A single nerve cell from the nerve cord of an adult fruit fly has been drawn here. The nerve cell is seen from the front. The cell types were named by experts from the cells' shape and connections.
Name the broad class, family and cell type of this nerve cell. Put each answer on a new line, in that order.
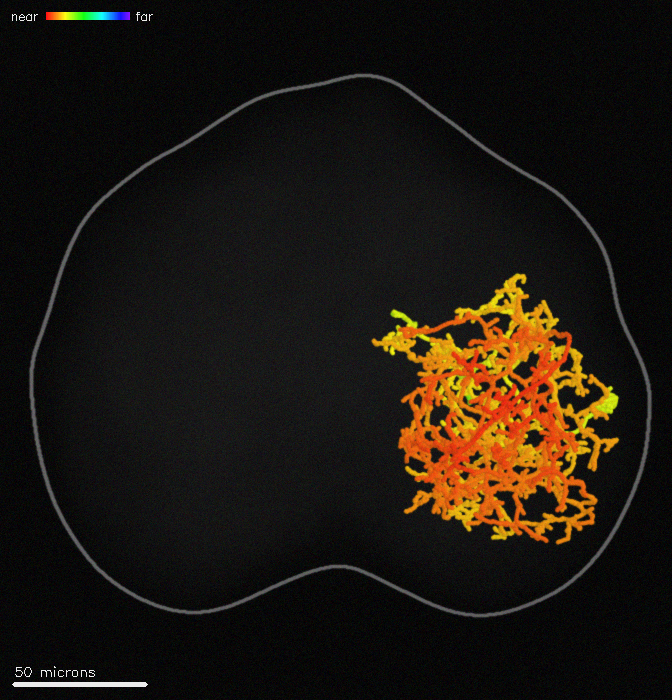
nerve-cord intrinsic neuron
hemilineage 03A
IN03A006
